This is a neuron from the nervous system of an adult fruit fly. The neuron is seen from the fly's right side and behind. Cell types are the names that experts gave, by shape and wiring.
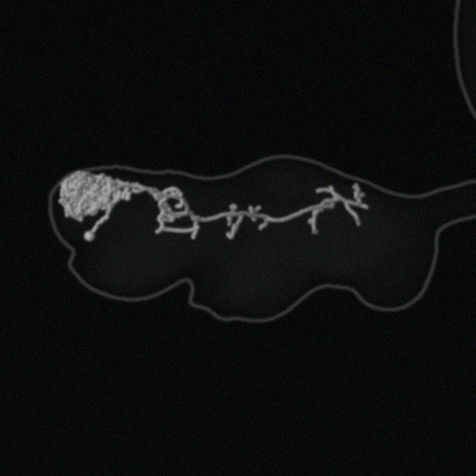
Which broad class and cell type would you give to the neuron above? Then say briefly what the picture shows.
This is a nerve-cord intrinsic neuron. The cell type is INXXX126. Its cell body lies on the left of the picture. In this view it is more than twice as wide as it is tall.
